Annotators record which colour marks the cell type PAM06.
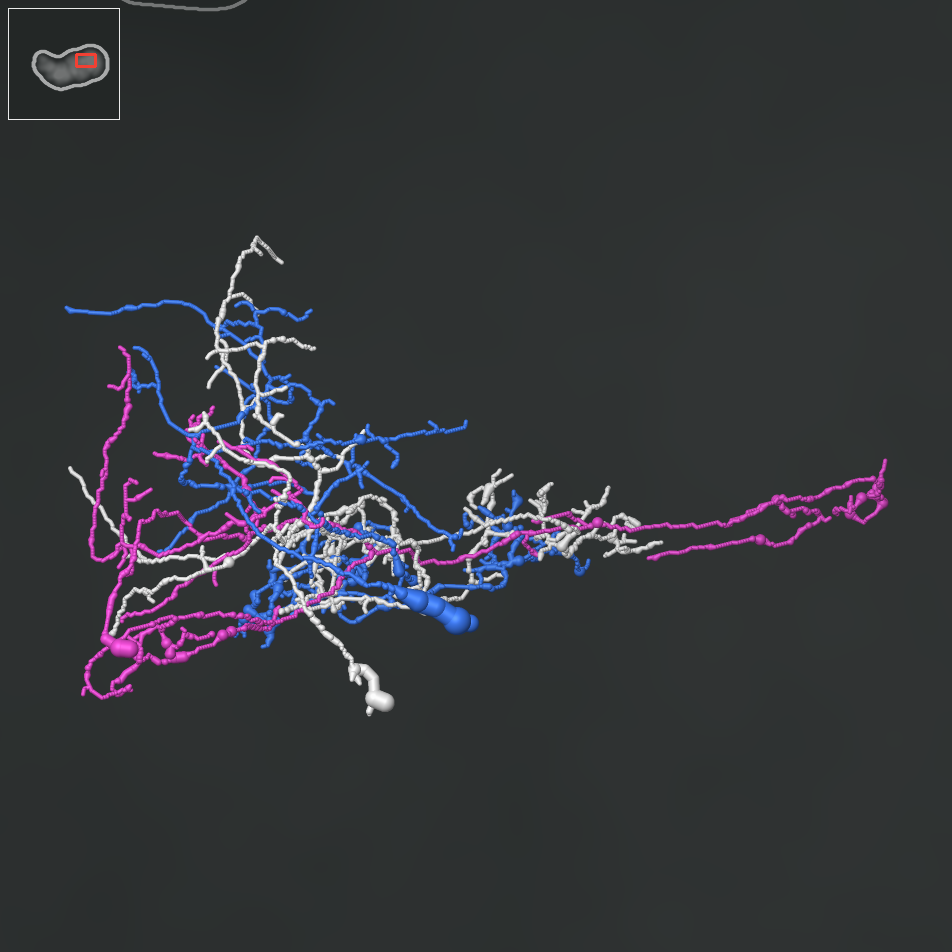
blue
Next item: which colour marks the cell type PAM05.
white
